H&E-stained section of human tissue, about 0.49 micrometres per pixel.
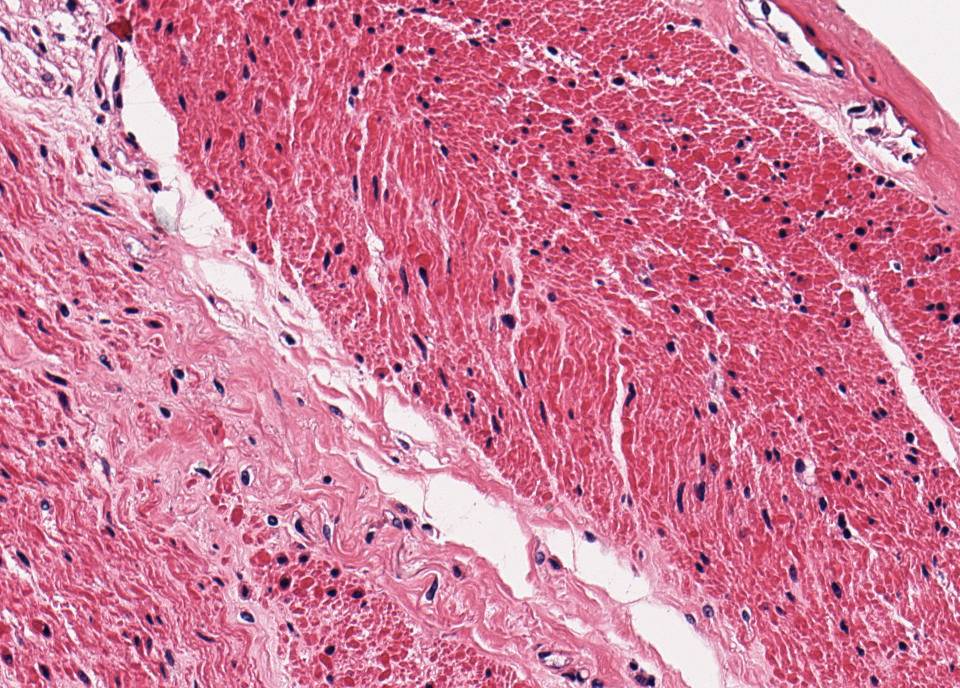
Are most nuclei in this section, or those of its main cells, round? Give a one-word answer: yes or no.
No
